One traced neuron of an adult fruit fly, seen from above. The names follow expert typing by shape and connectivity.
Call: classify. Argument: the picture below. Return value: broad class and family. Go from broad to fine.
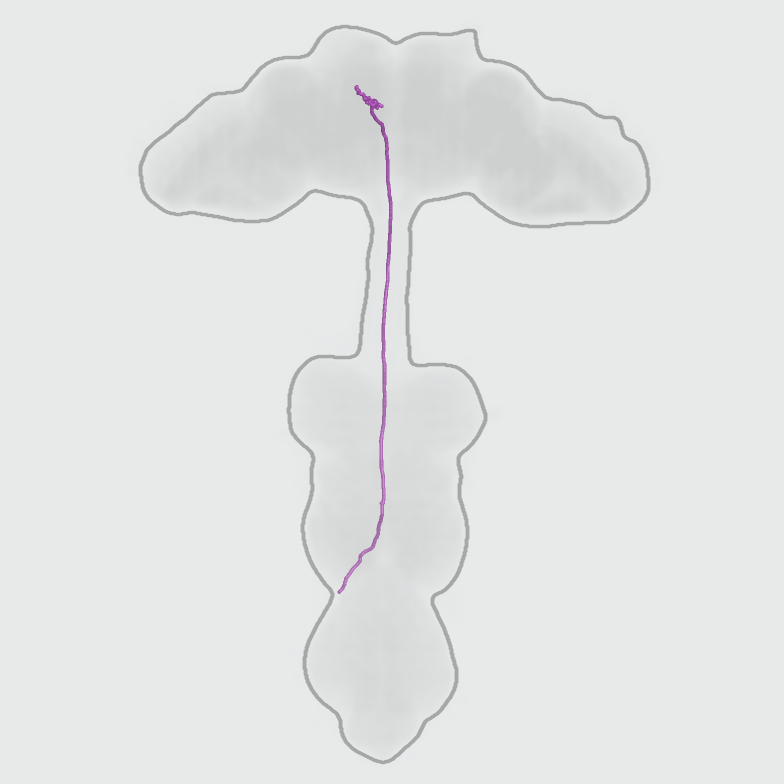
sensory neuron ascending to the brain; class gustatory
